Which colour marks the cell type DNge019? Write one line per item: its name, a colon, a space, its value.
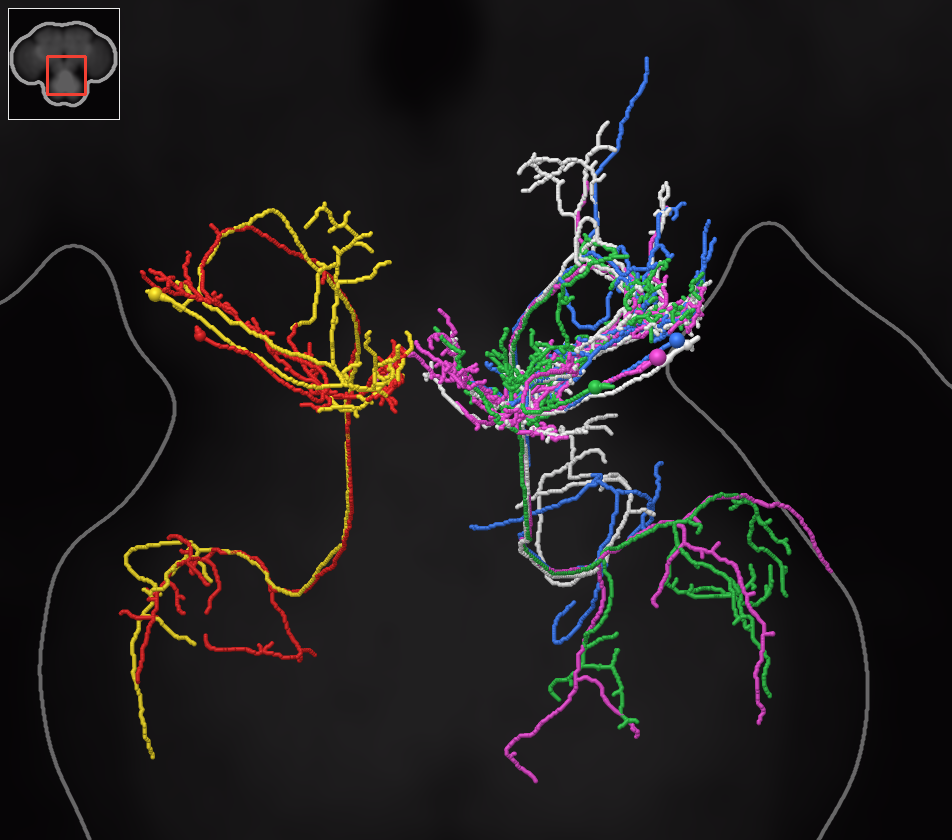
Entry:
colour: magenta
